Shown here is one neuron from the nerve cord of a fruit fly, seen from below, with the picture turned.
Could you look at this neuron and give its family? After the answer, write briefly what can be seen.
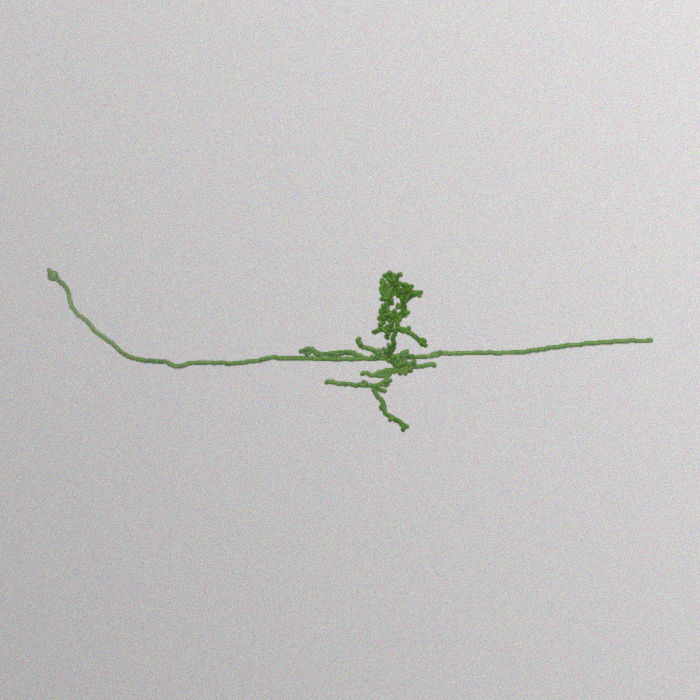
The family is hemilineage 05B. It is an ascending neuron. In this view it is more than twice as wide as it is tall.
